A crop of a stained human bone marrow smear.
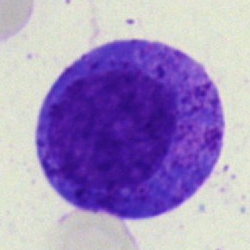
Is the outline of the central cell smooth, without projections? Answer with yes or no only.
Yes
